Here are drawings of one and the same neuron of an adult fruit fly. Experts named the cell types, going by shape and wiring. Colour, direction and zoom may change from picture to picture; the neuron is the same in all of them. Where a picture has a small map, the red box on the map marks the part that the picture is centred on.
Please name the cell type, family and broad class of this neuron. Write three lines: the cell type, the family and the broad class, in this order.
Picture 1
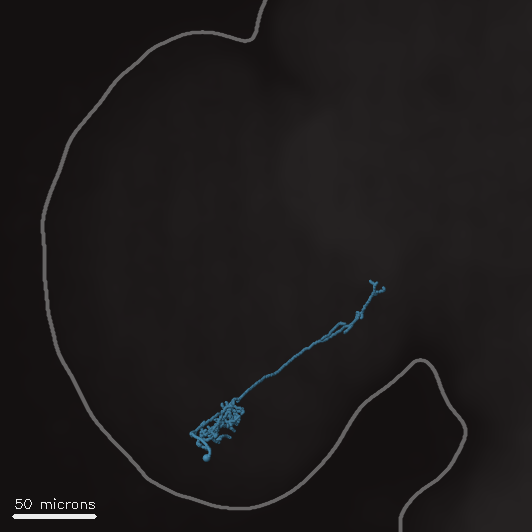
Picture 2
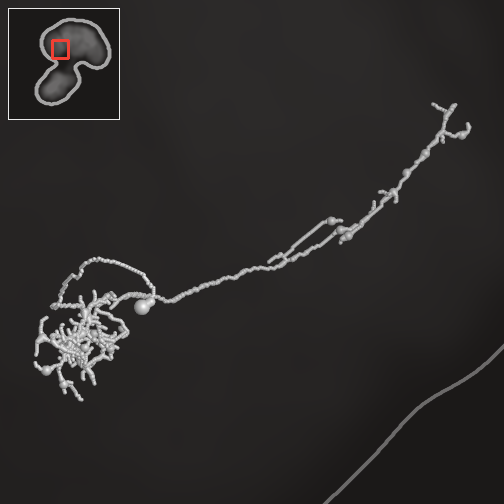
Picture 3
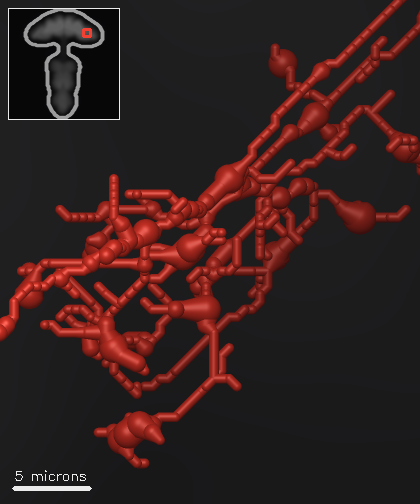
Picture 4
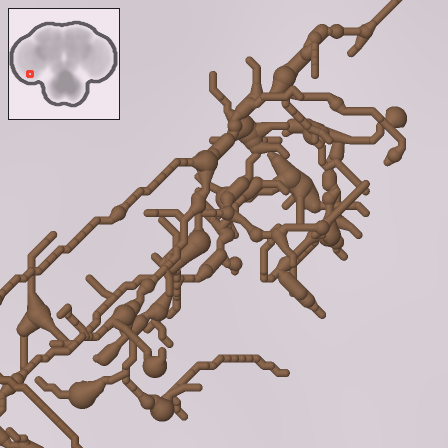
Tm37
Tm
optic-lobe intrinsic neuron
